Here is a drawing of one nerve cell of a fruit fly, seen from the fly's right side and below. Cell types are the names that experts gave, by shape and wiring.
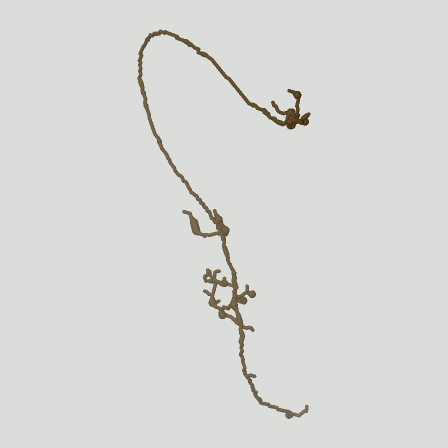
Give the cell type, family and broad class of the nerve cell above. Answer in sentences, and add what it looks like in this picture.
The cell type is ORN_VC3. Its family is called class olfactory. This is a sensory neuron entering the brain. No cell body is drawn. As drawn here it is taller than it is wide.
